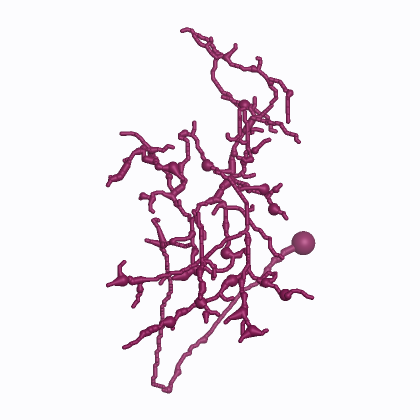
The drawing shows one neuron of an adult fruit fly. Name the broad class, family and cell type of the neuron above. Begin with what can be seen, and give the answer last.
The cell body can be seen on the right of the picture. The picture shows dozens of branch ends. This is an optic-lobe intrinsic neuron. Its family is Cm. It is of cell type Cm5.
